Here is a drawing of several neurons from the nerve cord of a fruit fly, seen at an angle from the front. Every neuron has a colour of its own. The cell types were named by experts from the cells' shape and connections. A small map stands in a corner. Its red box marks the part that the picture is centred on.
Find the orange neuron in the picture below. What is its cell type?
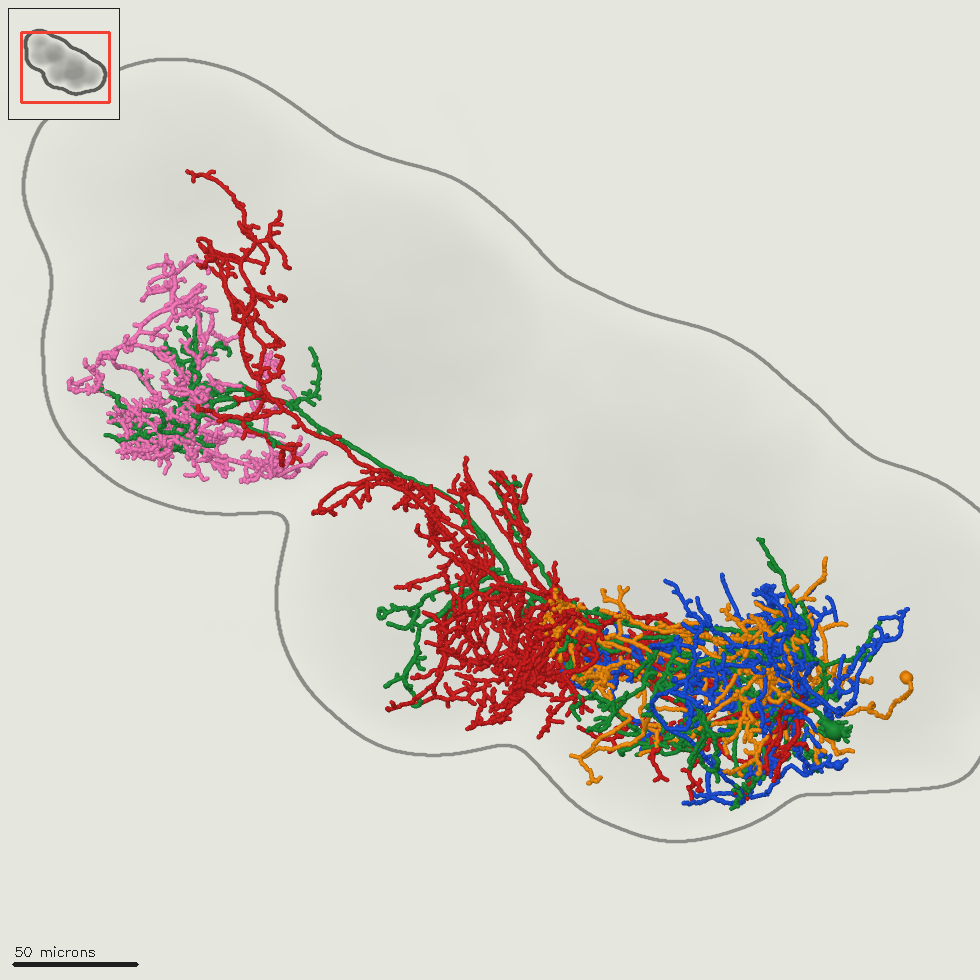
AN10B025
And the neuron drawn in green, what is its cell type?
IN10B004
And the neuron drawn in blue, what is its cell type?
IN13B015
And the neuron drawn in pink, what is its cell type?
IN13B020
